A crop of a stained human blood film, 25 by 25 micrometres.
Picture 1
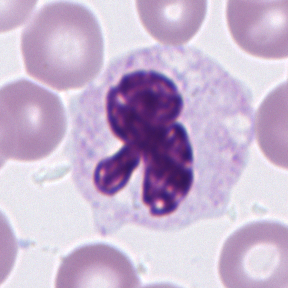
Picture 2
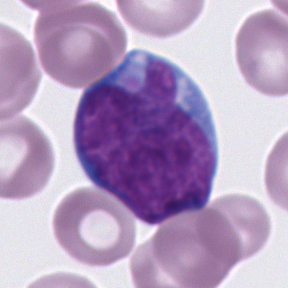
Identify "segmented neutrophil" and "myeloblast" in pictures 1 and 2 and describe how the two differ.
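The segmented neutrophil is in picture 1, the myeloblast in picture 2. In picture 1 the outline is roughly round with a slightly uneven edge, whereas in picture 2 it is smooth and oval, with no projections from the edge. The myeloblast measures about 16 by 12 micrometres, and its nucleus fills about 80% of the cell's area. Its cytoplasm forms only a narrow crescent, mainly along the top and upper right.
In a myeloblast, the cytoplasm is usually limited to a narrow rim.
The segmented neutrophil, by contrast, has plentiful pale lilac-grey cytoplasm, and its nucleus sits near the middle with cytoplasm visible on all sides. Granules separate the two as well: fine, dust-like purplish granules are sprinkled through the cytoplasm in picture 1, while no distinct granules are seen in picture 2. No nucleoli are visible in the myeloblast's nucleus. The surroundings differ too: in picture 1 red cells lie around the cell without overlapping it, and in picture 2 red cells touch it at the upper left and at the bottom.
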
